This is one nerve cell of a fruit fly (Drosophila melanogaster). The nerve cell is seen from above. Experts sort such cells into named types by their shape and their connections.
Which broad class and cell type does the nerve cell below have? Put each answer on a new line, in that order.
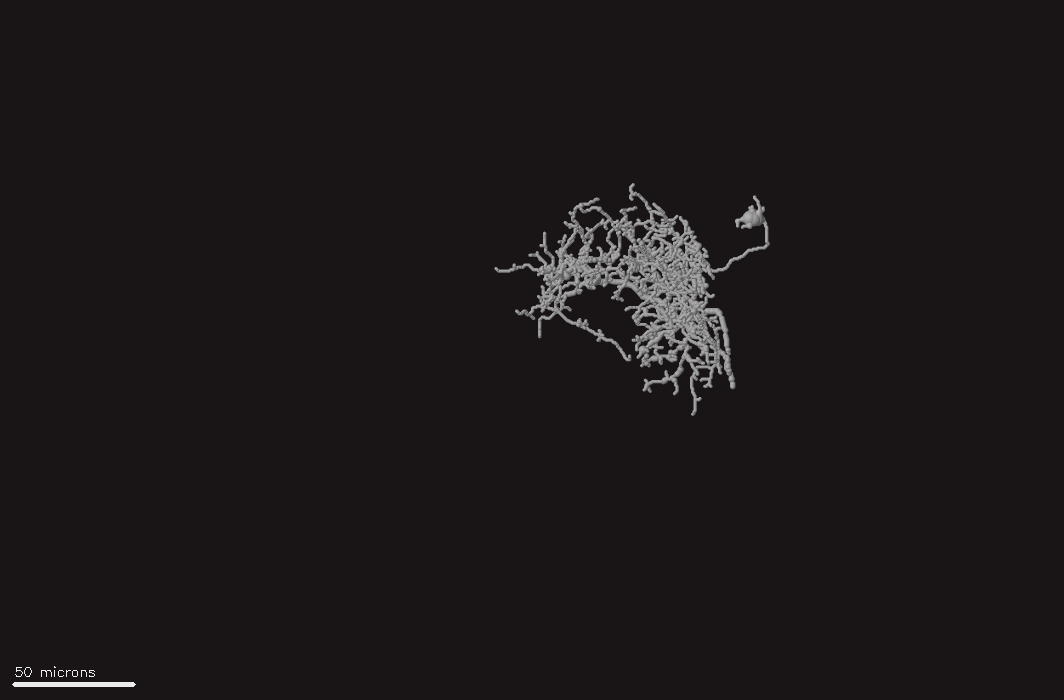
central-brain intrinsic neuron
GNG169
